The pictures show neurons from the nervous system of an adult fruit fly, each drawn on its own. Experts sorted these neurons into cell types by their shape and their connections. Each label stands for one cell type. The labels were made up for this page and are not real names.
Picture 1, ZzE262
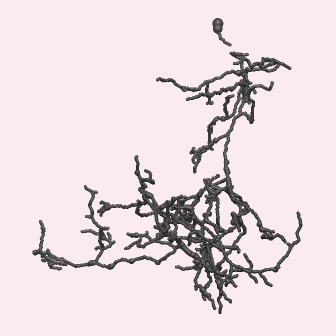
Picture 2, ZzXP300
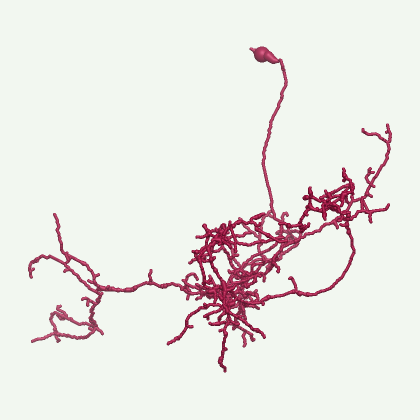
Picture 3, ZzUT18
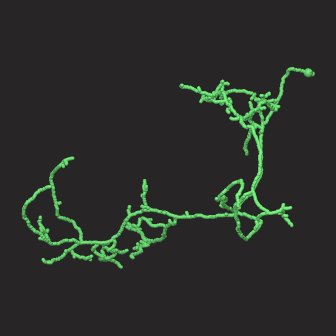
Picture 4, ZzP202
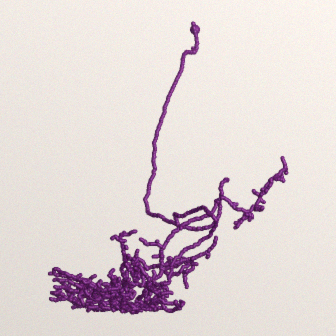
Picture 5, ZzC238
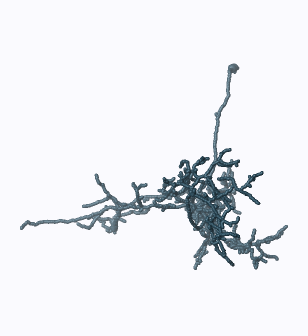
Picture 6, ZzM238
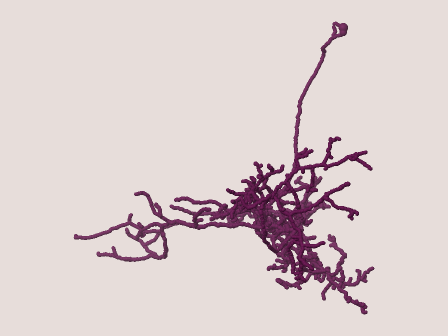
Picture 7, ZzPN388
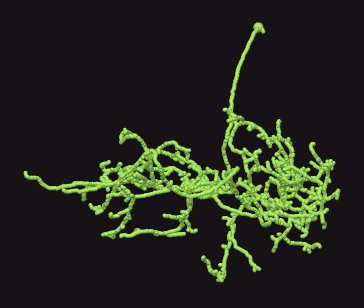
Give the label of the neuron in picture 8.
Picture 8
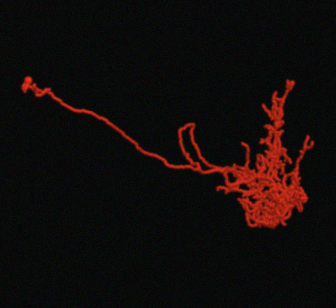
ZzP202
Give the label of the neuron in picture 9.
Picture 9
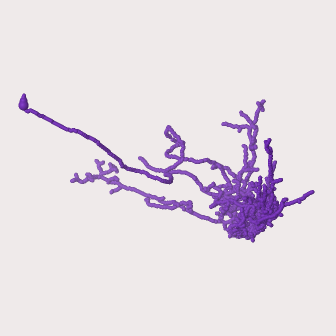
ZzP202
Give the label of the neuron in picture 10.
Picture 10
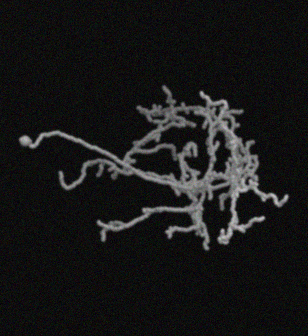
ZzXP300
